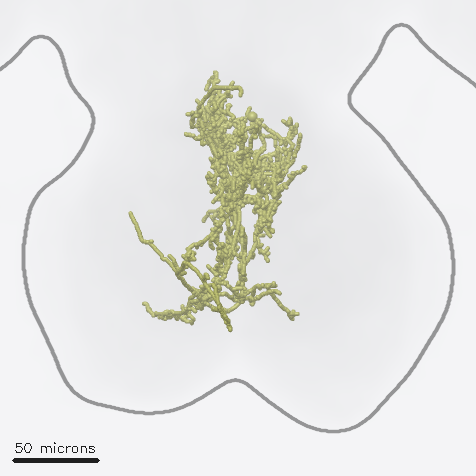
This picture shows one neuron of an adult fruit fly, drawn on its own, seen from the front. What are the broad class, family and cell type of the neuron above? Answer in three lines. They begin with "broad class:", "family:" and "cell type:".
broad class: ascending neuron
family: hemilineage 01A
cell type: AN01A021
